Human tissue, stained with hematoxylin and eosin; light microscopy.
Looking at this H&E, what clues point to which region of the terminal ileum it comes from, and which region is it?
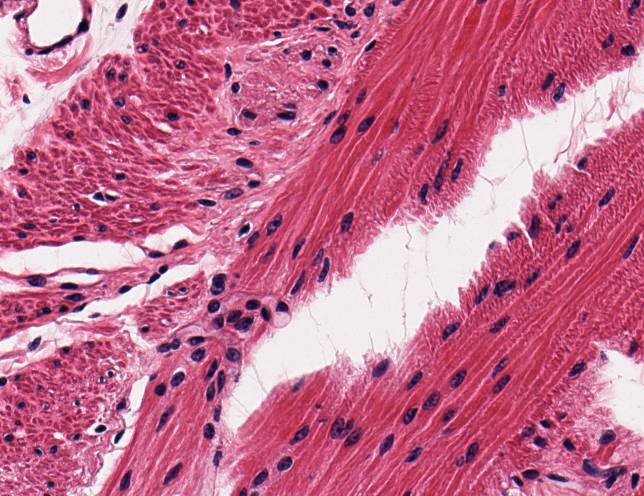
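Tissue: smooth muscle. Bundles cut in two planes: transverse on left, longitudinal centre and right. Longitudinal cells: nuclei elongated, cigar-shaped, blunt-ended. Transverse cells: small rounded pink profiles, only some nucleated. No cross-striations.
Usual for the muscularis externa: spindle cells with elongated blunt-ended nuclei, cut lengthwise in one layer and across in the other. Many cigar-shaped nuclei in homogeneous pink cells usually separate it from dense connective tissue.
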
